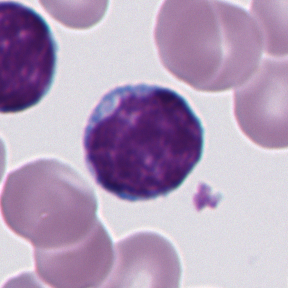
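Typical lymphocyte, in a stained smear of peripheral blood. Taking each feature in turn: the outline is round and smooth, and the nucleus is round, with no indentation or lobes. Next, the chromatin is dense and coarsely clumped, and last, the cytoplasm is pale blue.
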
